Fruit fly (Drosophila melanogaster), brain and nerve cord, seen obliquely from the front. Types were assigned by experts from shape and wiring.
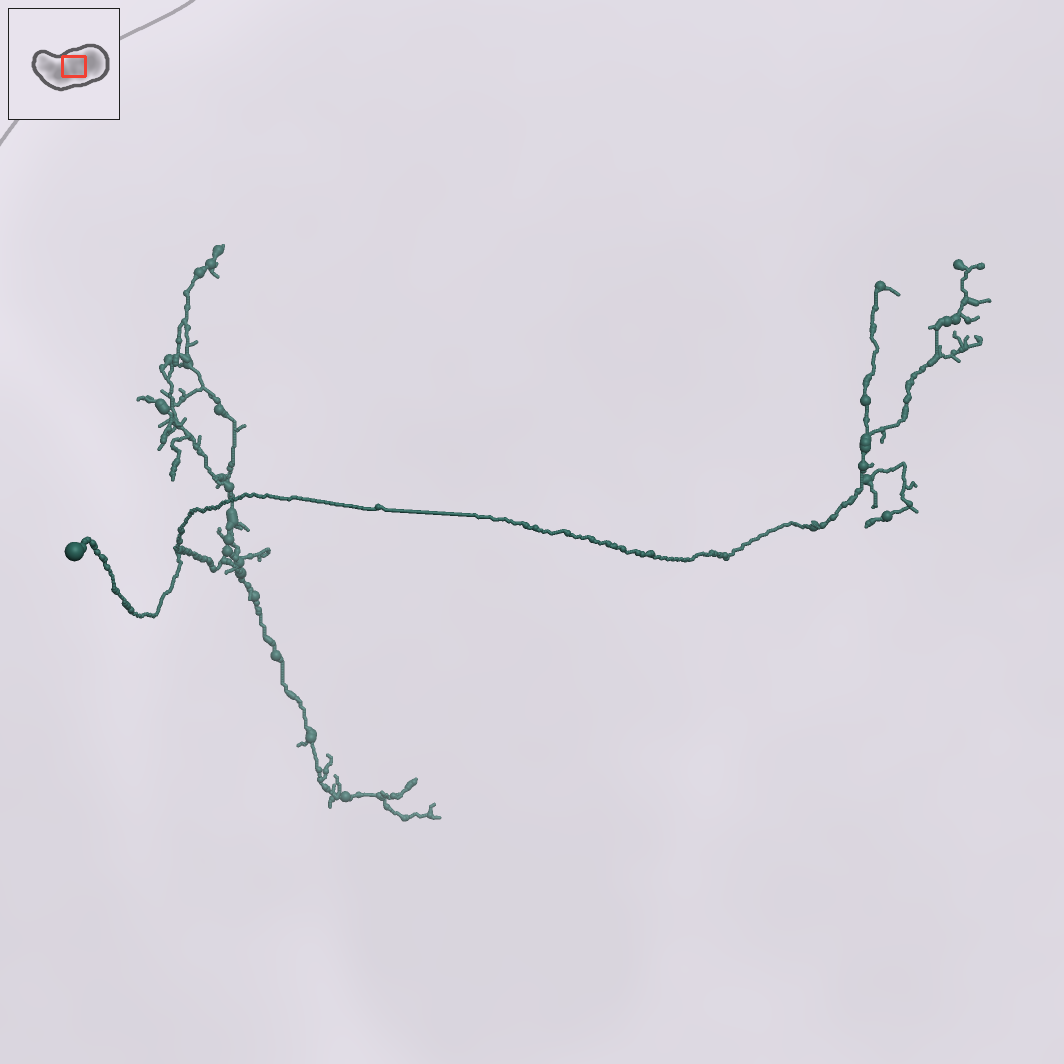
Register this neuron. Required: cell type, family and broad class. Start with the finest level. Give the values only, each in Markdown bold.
**PLP042_b**, **hemilineage SLPa&l1_lateral**, **central-brain intrinsic neuron**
